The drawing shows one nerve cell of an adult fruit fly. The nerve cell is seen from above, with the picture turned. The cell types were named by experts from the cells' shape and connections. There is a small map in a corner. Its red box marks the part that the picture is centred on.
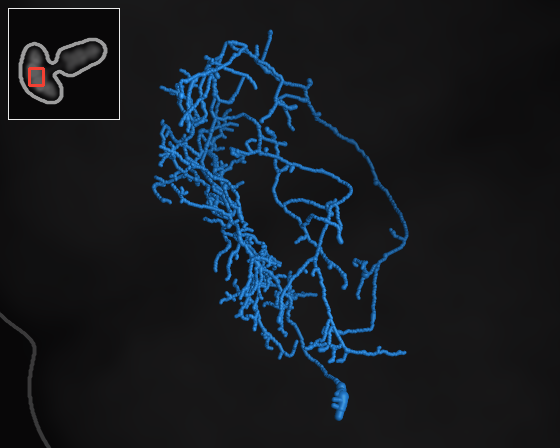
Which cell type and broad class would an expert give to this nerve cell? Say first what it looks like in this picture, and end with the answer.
It is in the brain and does not reach the nerve cord. The cell body can be seen at the bottom of the picture. Dozens of branch ends can be seen. Its cell type is GNG252. Its broad class is central-brain intrinsic neuron.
